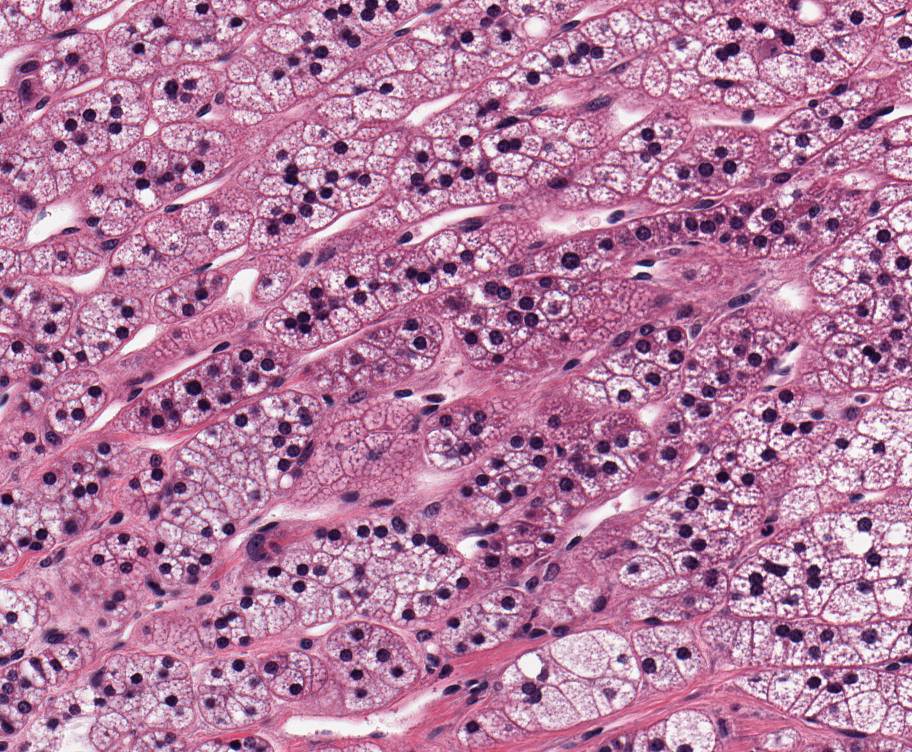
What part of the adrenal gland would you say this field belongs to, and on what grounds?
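Zona fasciculata occupies this field. Most cells have pale, finely vacuolated, foamy cytoplasm, and the cord cells have small, round, darkly stained nuclei.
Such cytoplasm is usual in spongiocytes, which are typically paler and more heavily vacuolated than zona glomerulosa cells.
Between the cords run thin-walled, slit-like vascular channels lined by flattened nuclei, and the stroma between them is scant.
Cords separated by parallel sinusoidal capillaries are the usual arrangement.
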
